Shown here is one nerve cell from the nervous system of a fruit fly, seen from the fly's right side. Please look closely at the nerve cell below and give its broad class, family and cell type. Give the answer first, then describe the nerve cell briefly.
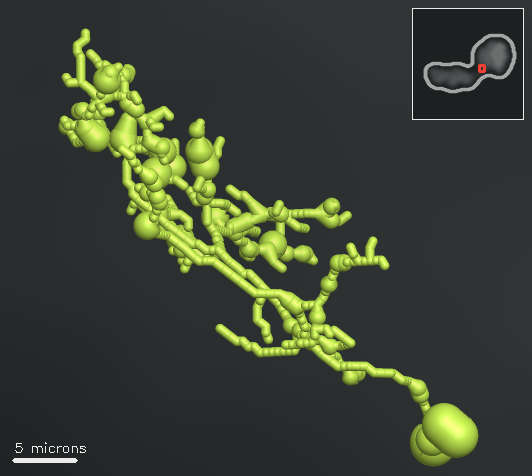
This is an optic-lobe intrinsic neuron. Its family is Dm. The cell type is Dm10. The cell body is at the lower right of the picture. By the scale bar it is about 35 microns tall in this view. Dozens of branch ends can be seen.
